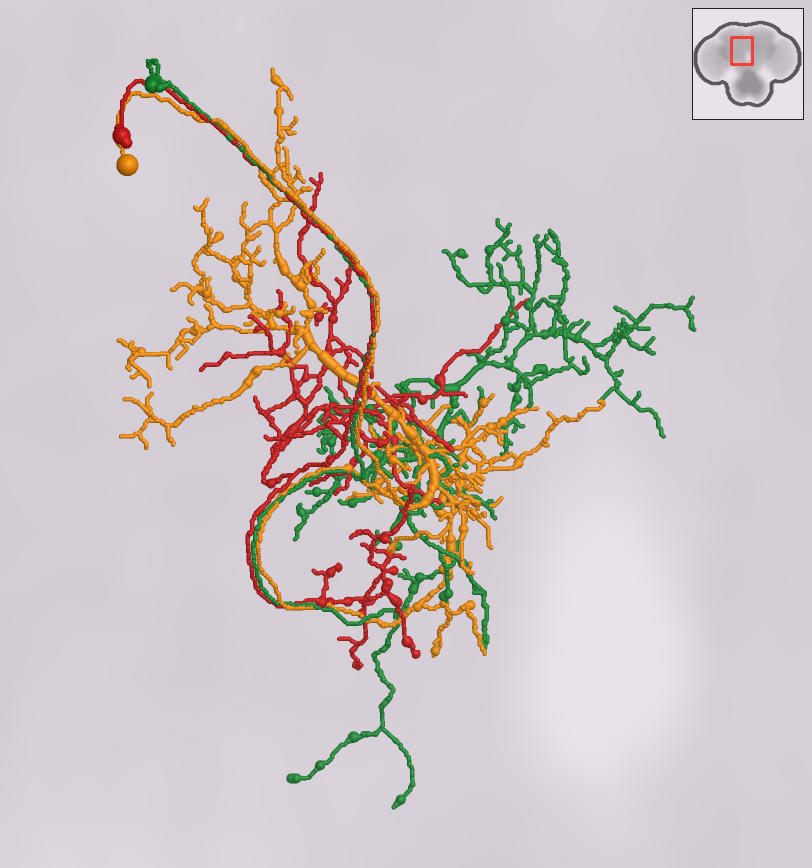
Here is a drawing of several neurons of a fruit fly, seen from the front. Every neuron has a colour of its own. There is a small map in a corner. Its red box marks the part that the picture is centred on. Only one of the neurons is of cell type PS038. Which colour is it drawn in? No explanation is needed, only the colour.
red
